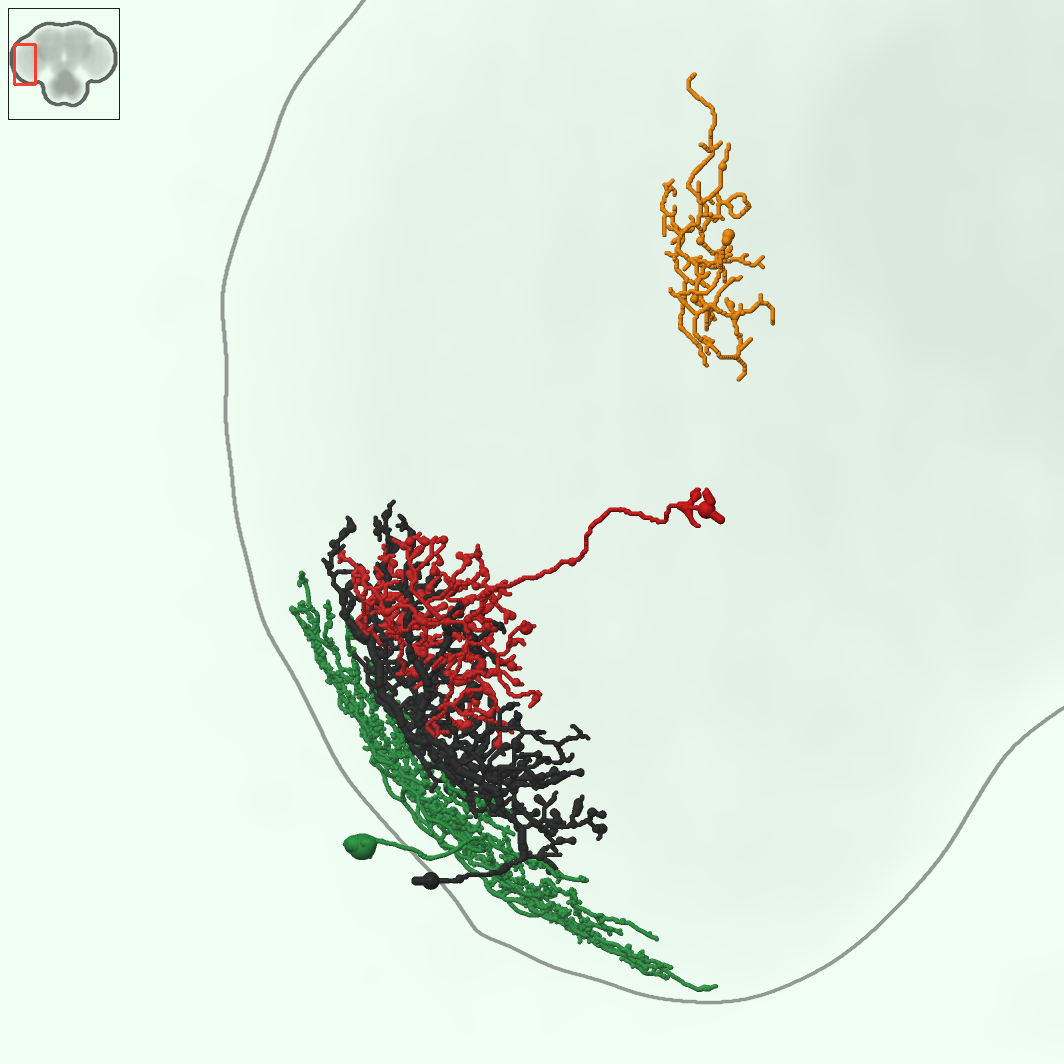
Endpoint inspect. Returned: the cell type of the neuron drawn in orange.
Dm16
